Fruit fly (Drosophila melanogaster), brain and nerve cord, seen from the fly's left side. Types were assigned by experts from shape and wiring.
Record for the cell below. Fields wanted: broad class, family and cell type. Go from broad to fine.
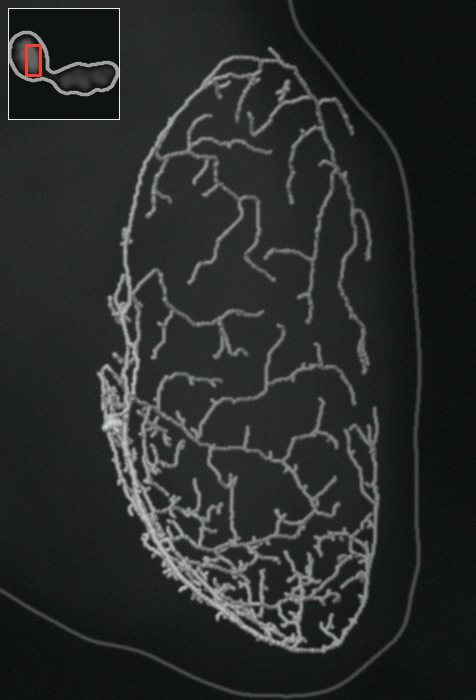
optic-lobe intrinsic neuron; Cm; Cm33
